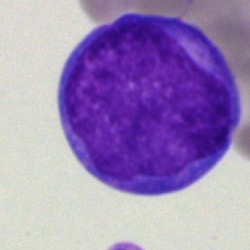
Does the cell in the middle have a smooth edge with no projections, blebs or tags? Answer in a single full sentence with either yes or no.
Yes, this cell's outline runs smooth, without projections.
